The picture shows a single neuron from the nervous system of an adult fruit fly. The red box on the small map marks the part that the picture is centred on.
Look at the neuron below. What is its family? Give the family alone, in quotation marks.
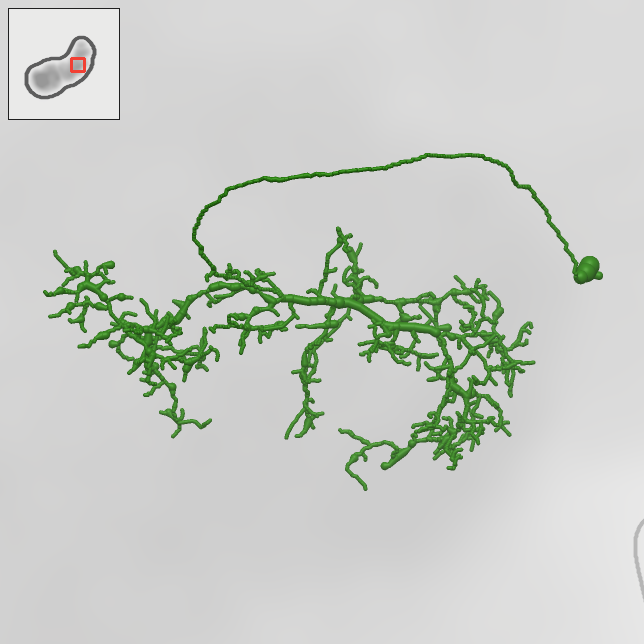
"hemilineage 12B"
